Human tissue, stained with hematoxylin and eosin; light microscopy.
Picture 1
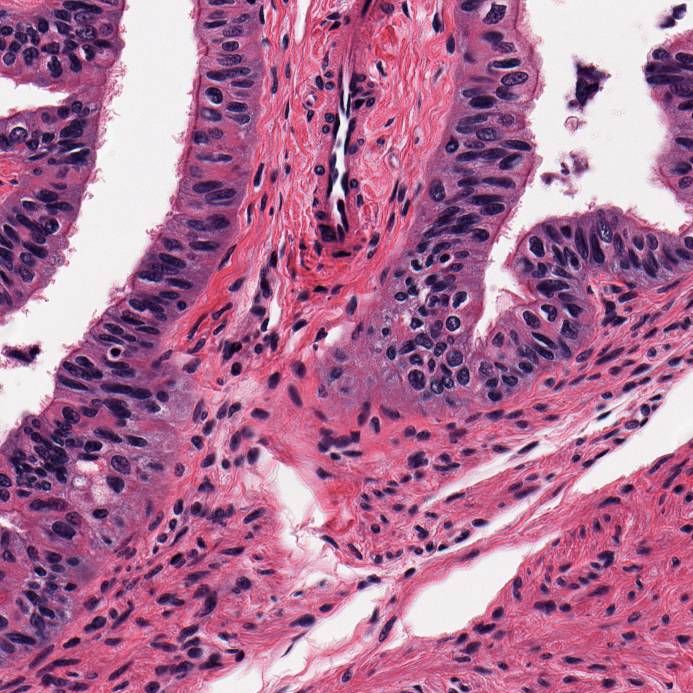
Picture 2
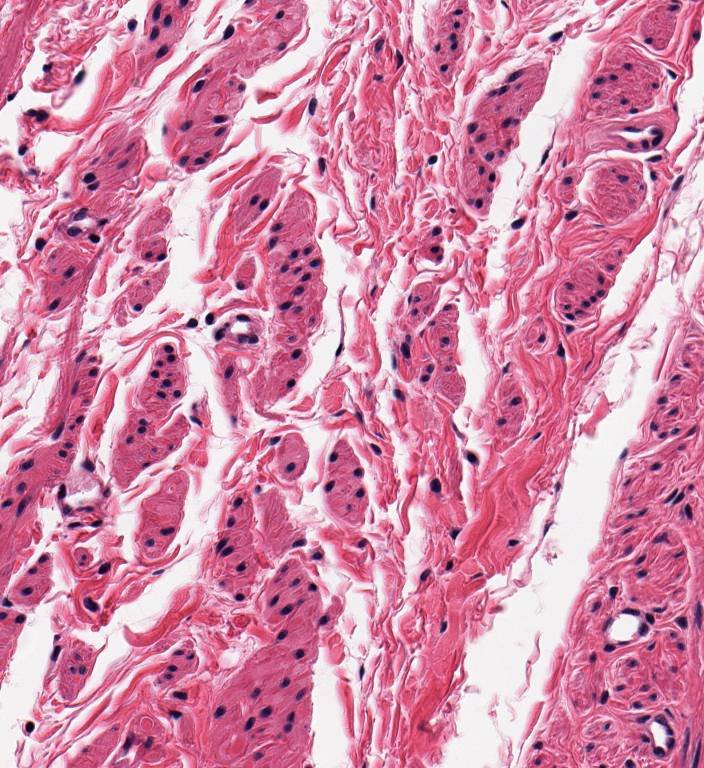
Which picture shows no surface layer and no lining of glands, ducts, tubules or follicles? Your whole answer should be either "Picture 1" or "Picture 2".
Picture 2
